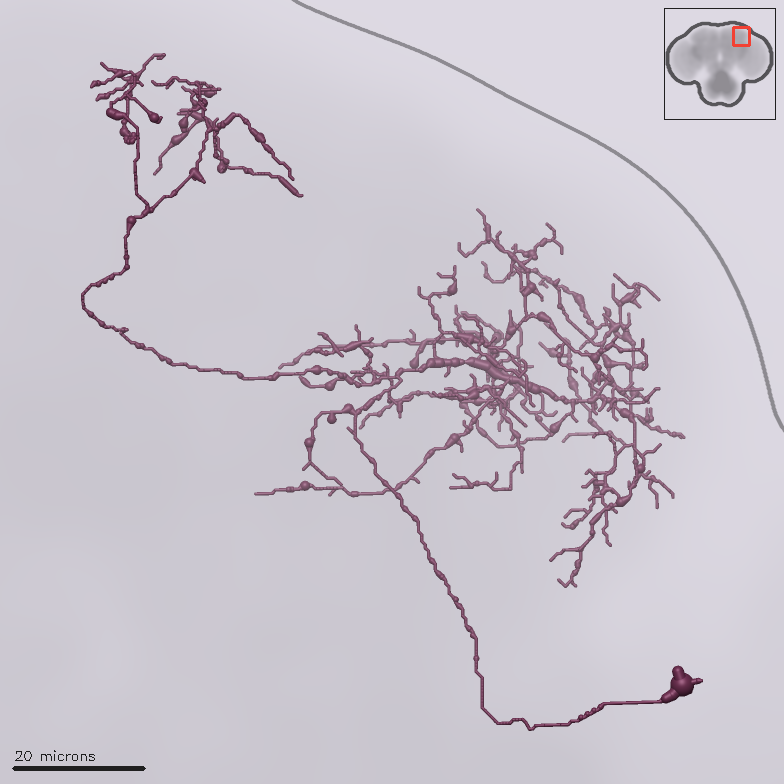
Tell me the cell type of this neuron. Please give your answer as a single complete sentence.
To the cell type CB1811 belongs this neuron.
